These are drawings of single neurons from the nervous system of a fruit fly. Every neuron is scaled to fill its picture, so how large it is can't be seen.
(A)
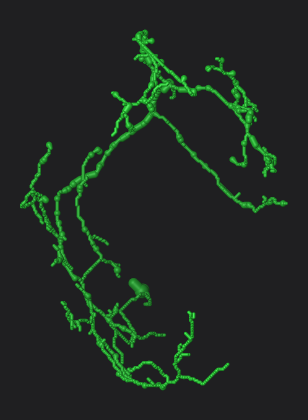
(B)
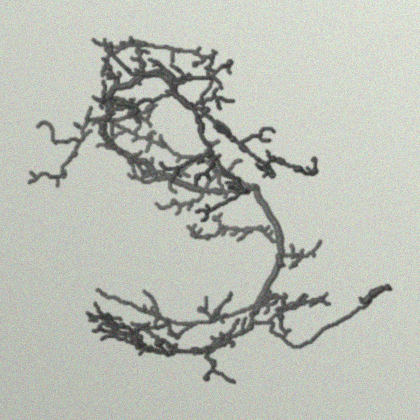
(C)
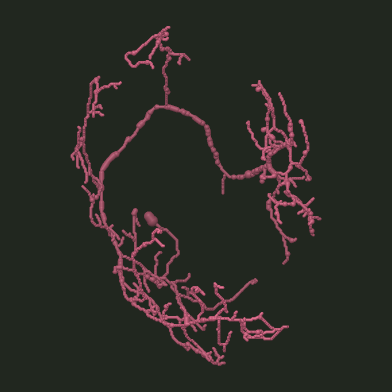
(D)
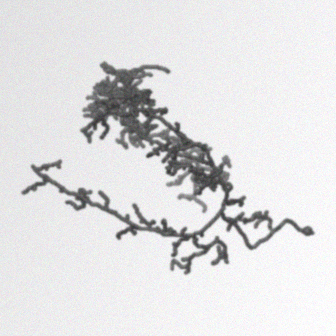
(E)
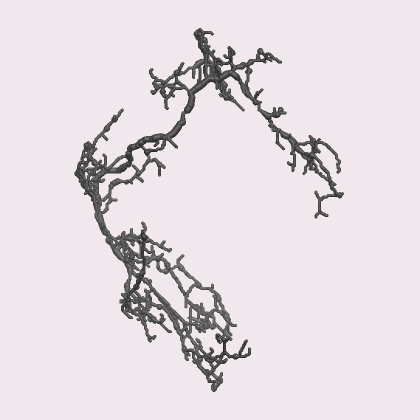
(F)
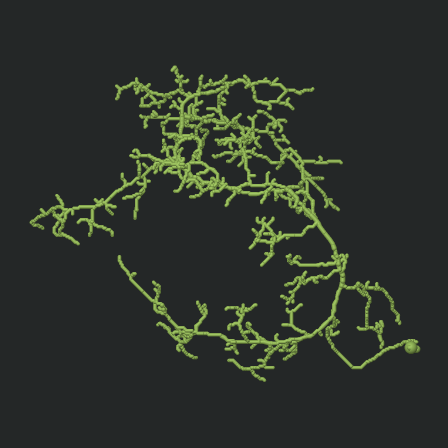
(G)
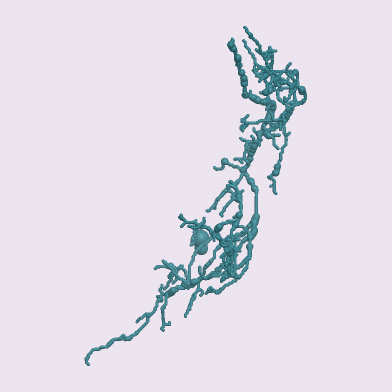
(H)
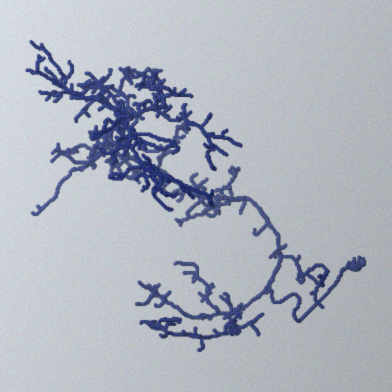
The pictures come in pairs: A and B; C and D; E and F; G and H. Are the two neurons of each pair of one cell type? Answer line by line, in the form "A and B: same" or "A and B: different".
A and B: different
C and D: different
E and F: same
G and H: same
